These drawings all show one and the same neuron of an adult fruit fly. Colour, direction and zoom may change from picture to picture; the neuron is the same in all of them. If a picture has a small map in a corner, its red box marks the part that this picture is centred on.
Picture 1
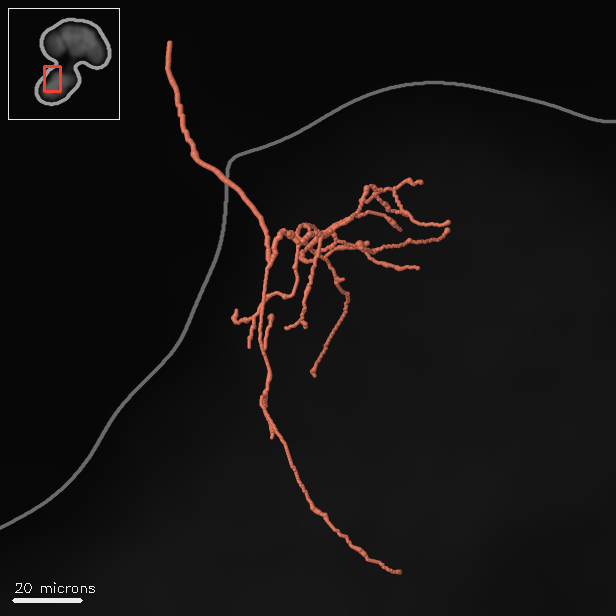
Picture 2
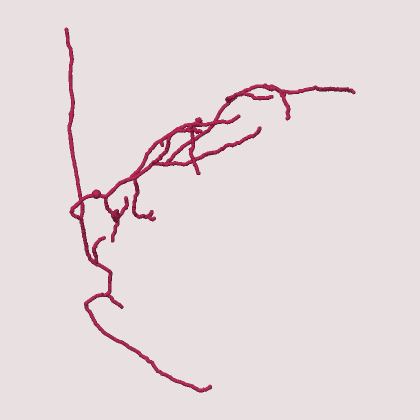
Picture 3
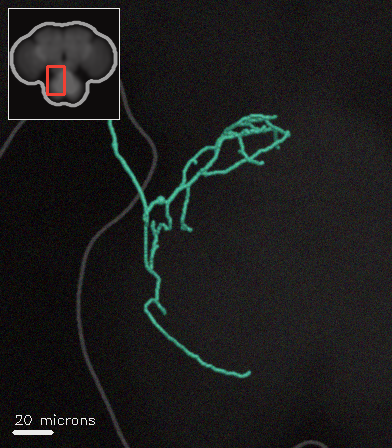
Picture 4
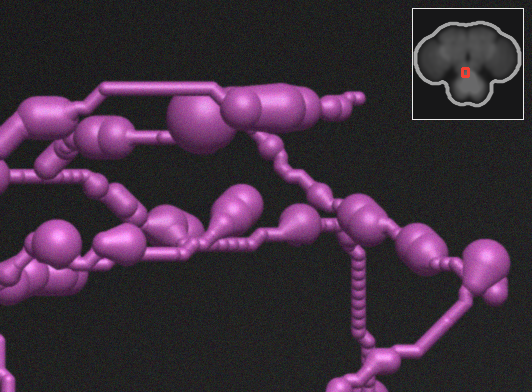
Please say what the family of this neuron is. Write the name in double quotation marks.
"class mechanosensory proprioceptive"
